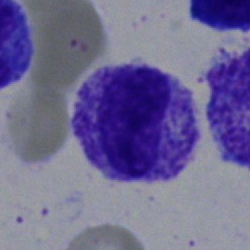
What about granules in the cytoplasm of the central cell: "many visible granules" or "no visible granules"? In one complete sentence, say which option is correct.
What the cytoplasm holds is many visible granules.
